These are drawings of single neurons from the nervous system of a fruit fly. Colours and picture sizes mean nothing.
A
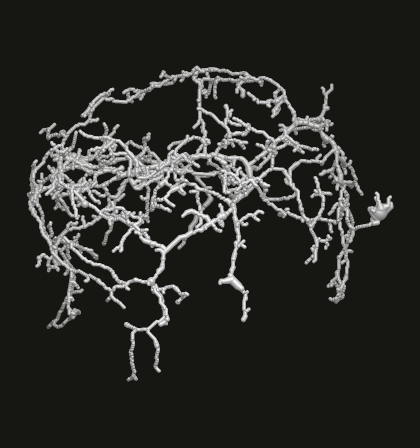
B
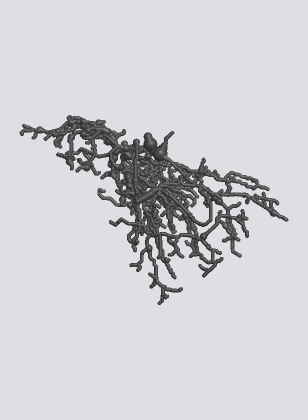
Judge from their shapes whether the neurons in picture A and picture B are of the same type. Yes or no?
no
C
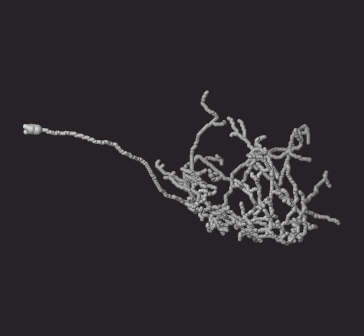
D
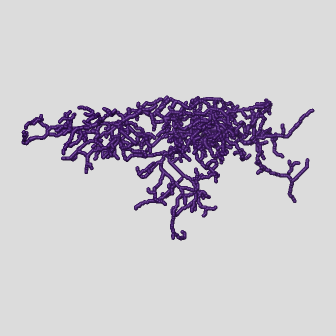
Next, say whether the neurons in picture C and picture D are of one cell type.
no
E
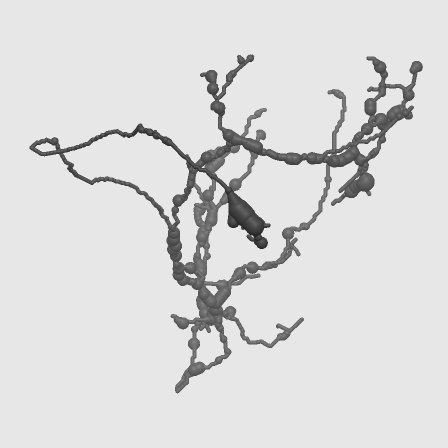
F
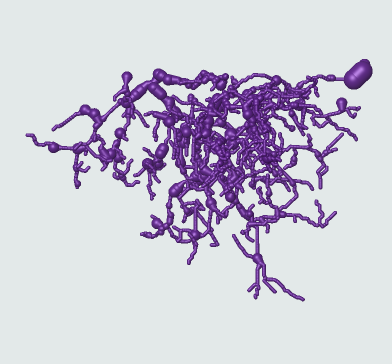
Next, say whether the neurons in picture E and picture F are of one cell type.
no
